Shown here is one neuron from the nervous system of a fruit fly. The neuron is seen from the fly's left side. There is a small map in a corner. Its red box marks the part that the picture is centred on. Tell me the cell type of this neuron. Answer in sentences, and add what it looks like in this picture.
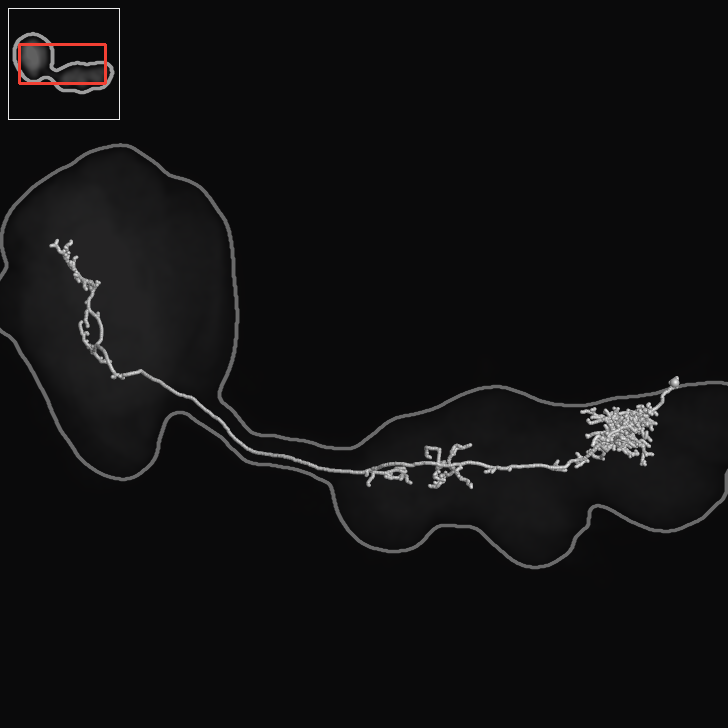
It is of cell type ANXXX152. This is an ascending neuron. The cell body is on the right of the picture. Dozens of branch ends can be seen.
